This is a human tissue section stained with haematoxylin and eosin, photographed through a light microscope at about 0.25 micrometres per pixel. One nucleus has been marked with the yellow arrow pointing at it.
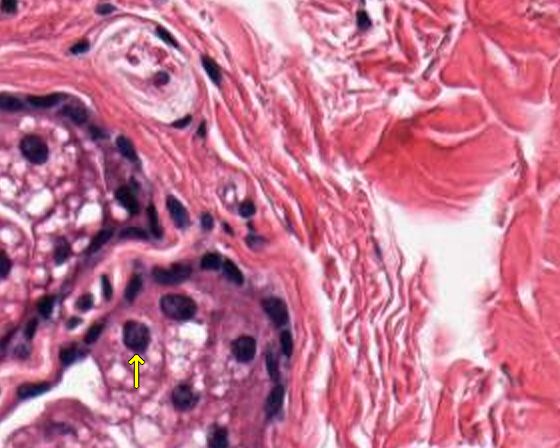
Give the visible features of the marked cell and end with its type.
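The nucleus is round to slightly oval, stains dark purple, and is about the same size as the other rounded nuclei in the cluster. The cytoplasm around the nucleus is pale pink and filled with many small clear vacuoles, giving it a bubbly, foamy look. The cell lies among similar bubbly cells that together form a rounded cluster. It sits near the edge of that cluster, close to flattened, elongated dark nuclei that line the border with the pink fibrous tissue. This is a sebaceous gland cell.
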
